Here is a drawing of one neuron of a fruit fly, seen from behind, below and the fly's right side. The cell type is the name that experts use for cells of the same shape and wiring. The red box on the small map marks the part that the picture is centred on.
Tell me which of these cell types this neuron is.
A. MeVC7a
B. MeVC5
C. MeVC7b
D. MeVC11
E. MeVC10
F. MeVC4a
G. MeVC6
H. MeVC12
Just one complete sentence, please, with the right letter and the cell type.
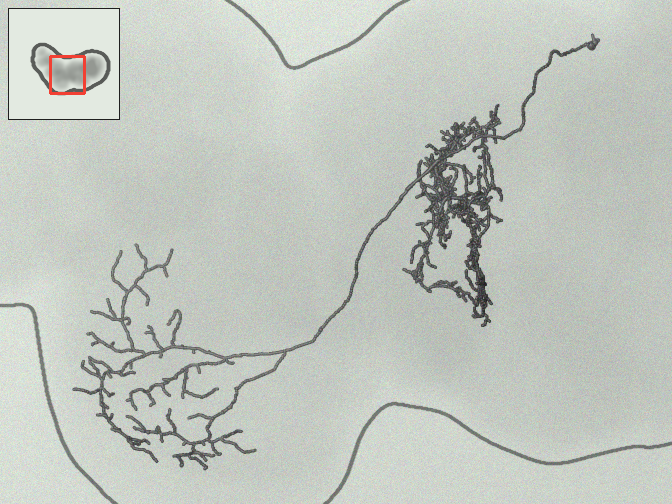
Cell type MeVC6, found in option G, is the type of the neuron.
